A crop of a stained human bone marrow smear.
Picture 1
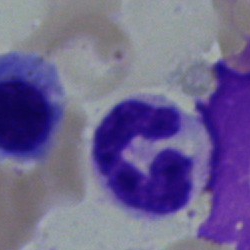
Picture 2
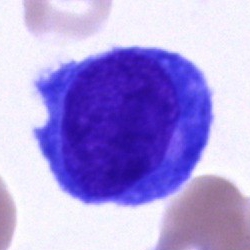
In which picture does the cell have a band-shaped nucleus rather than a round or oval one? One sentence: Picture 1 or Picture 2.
The cell shown in picture 1 carries a curved, lobeless band-shaped nucleus.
